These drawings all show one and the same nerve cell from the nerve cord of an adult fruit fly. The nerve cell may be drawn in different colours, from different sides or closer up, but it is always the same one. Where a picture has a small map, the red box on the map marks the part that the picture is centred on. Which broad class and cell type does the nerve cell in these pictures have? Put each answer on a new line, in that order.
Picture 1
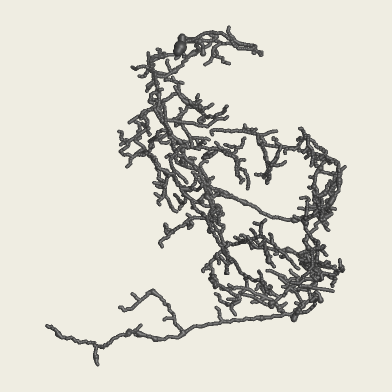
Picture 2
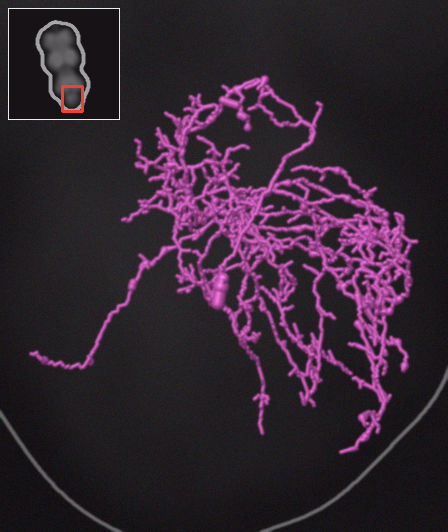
nerve-cord intrinsic neuron
INXXX372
